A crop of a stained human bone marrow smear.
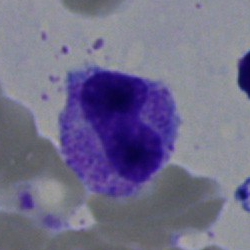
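Band neutrophil: a roughly rounded cell outline with a slightly irregular edge. The nucleus is irregular and appears folded into an upper and a lower portion. Cytoplasm, pale purple in tint, is widest on the left and lower side of the nucleus.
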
